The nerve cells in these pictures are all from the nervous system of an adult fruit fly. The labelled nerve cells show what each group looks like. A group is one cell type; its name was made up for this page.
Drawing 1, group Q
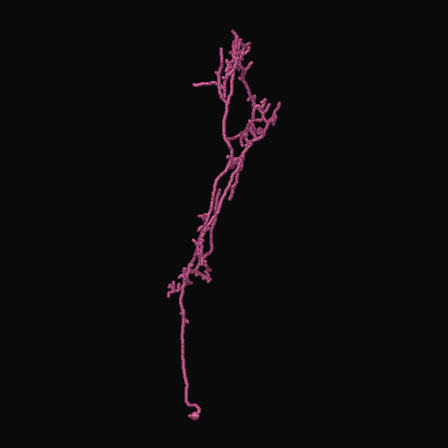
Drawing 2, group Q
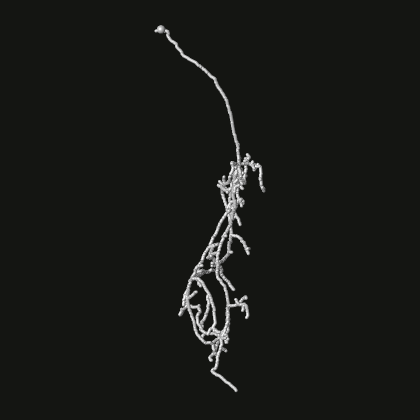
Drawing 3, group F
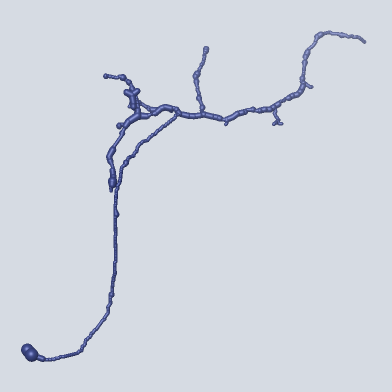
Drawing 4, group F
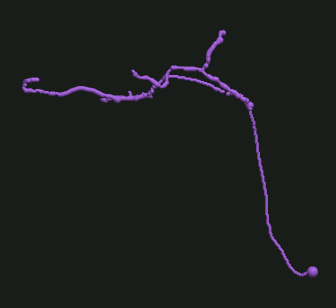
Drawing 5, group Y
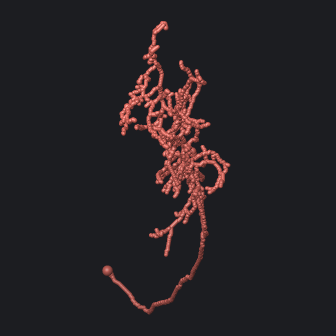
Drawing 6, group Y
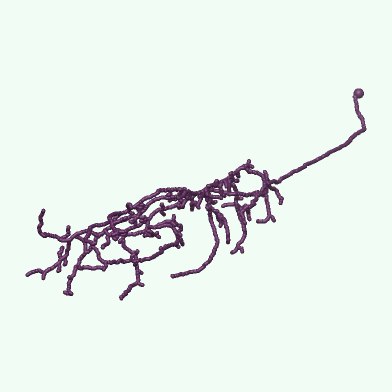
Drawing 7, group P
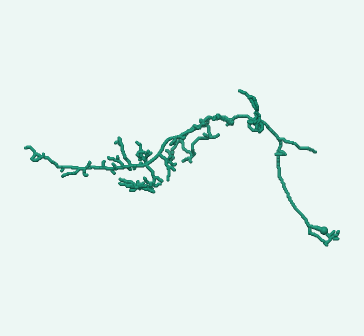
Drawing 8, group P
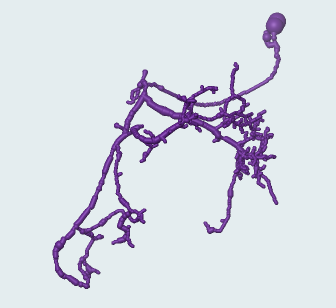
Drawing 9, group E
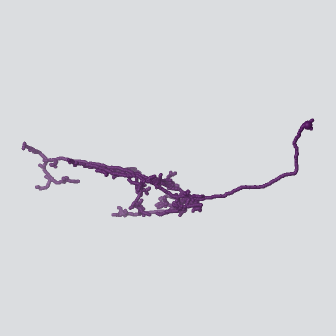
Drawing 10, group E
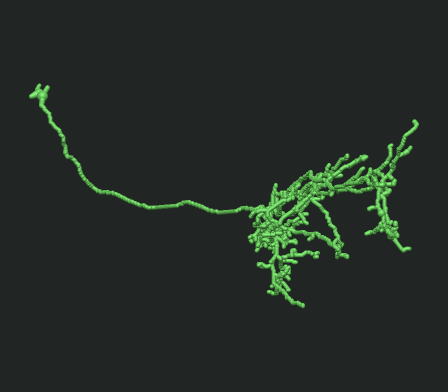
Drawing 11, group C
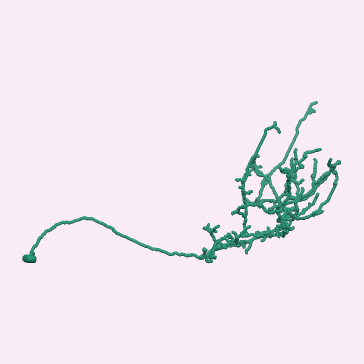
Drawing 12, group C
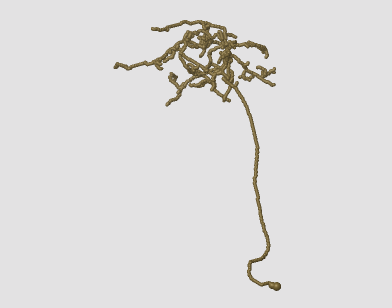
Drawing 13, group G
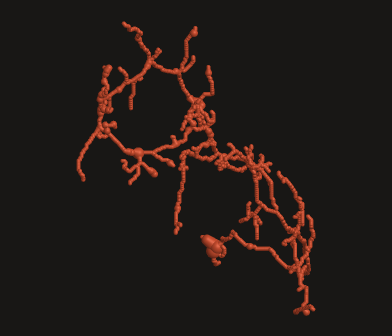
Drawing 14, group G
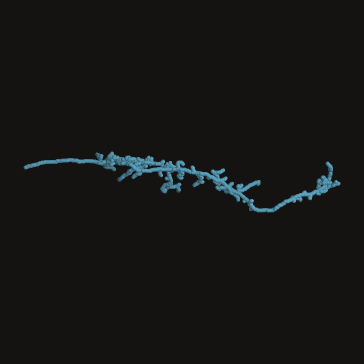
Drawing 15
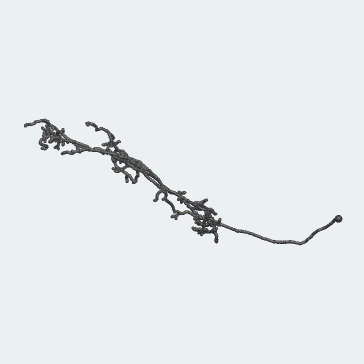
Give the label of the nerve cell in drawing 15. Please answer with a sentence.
It belongs to group Q.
